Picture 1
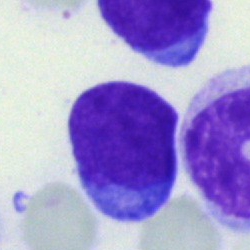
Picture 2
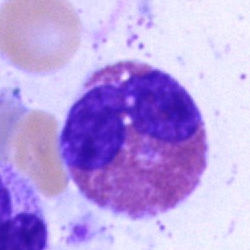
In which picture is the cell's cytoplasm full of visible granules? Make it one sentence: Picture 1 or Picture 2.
It is in picture 2 that the cytoplasm holds many visible granules.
